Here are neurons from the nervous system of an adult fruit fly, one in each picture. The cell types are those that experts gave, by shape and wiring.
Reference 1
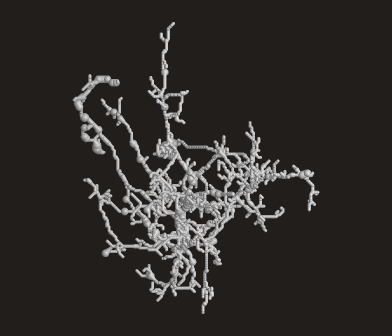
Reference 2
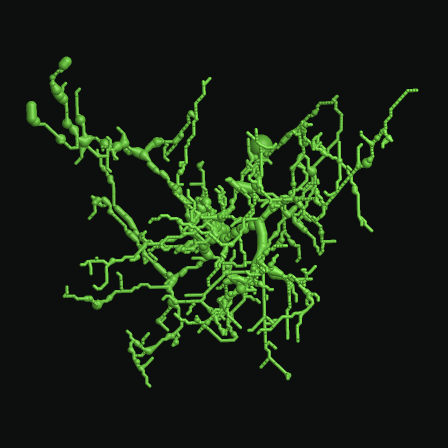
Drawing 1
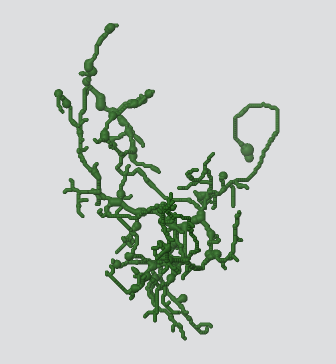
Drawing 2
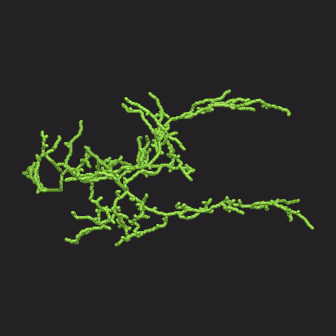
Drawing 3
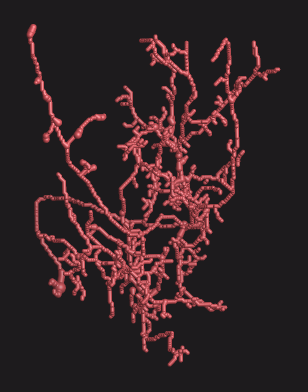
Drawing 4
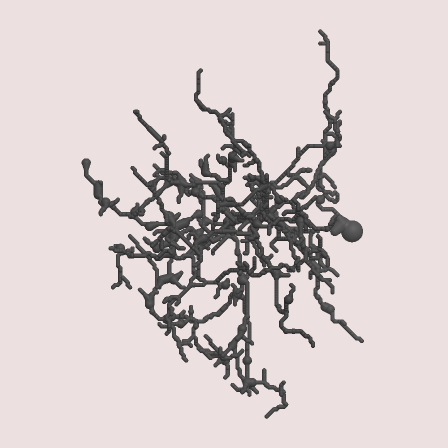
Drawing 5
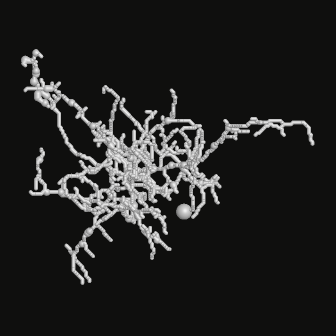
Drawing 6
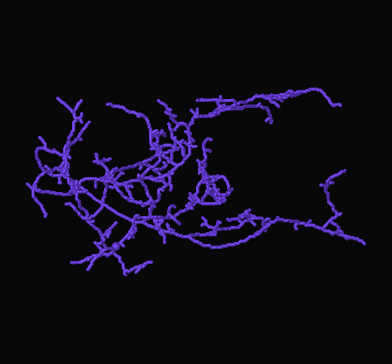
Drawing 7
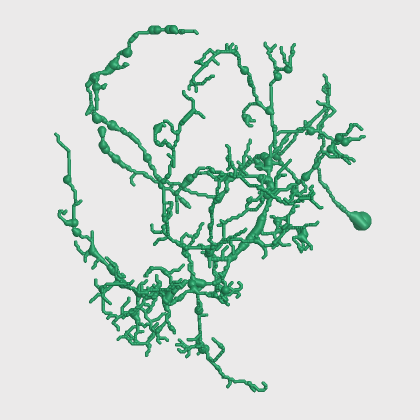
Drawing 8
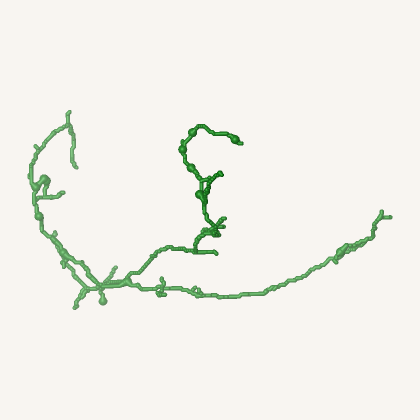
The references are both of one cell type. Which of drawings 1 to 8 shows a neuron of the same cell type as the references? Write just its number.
5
